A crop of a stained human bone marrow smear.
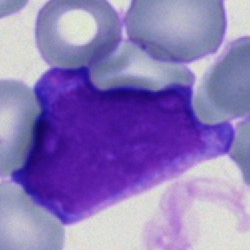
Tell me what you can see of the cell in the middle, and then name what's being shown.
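Outline irregular and angular: straight edges and corners, no rounded border. Nucleus deeply stained, filling nearly the whole cell and following its angular shape. Chromatin finely textured, evenly dark purple throughout. Cytoplasm scant; no clear band visible around the nucleus. Cell: blast.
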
